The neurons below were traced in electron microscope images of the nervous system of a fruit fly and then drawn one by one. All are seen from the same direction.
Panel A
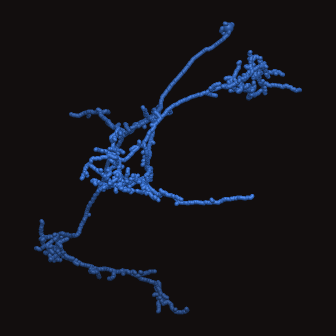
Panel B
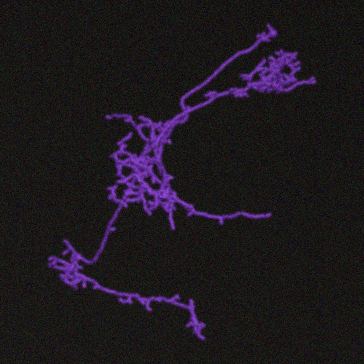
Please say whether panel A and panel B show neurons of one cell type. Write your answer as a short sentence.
They are of the same cell type.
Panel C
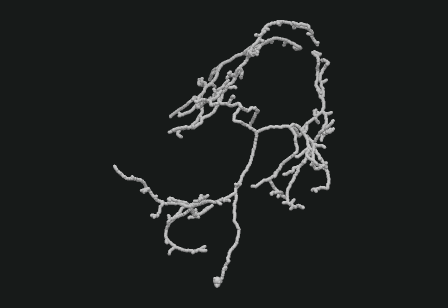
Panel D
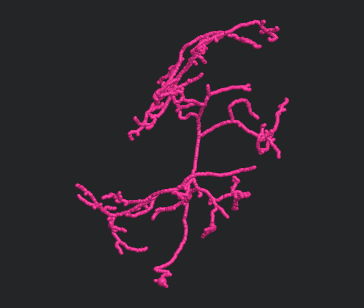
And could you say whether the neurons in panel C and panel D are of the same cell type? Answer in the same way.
They are of the same cell type.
